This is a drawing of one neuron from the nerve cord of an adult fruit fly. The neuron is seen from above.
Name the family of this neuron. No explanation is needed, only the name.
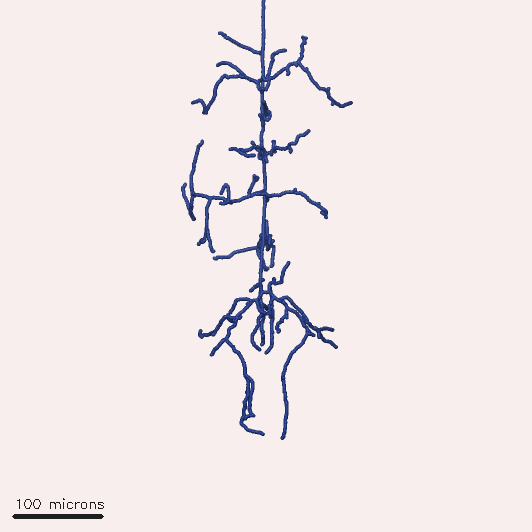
hemilineage SMPpv2_dorsal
